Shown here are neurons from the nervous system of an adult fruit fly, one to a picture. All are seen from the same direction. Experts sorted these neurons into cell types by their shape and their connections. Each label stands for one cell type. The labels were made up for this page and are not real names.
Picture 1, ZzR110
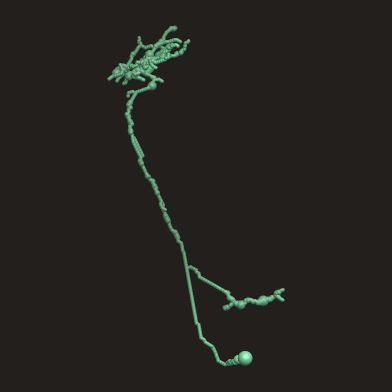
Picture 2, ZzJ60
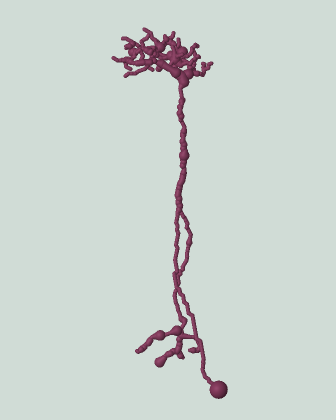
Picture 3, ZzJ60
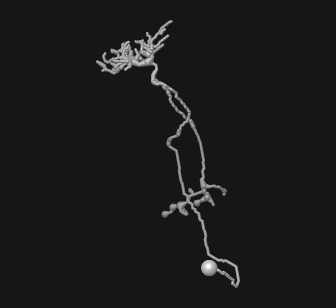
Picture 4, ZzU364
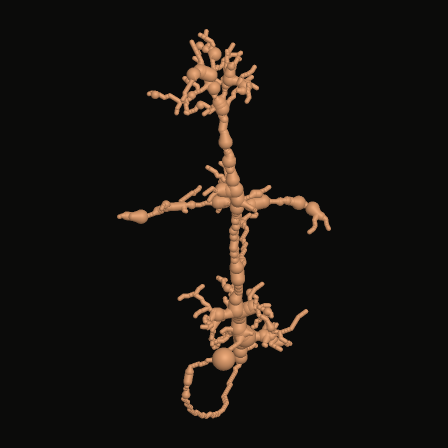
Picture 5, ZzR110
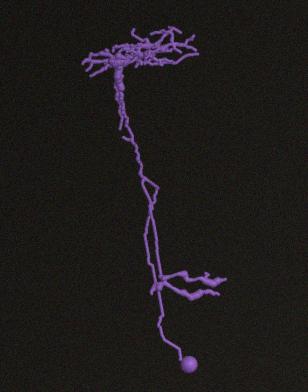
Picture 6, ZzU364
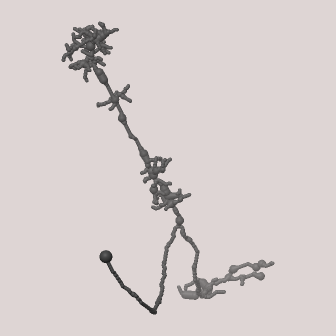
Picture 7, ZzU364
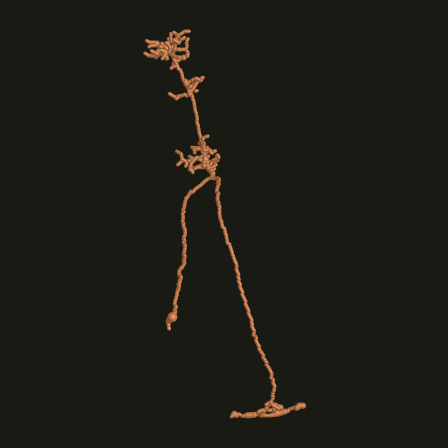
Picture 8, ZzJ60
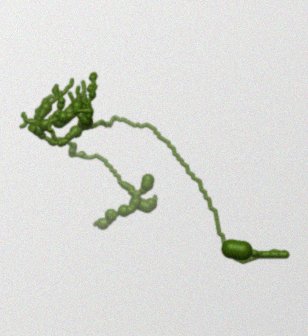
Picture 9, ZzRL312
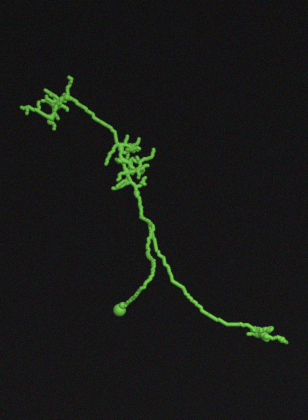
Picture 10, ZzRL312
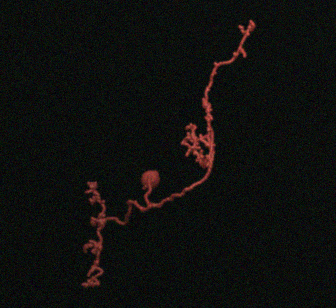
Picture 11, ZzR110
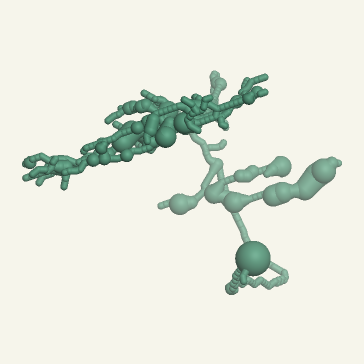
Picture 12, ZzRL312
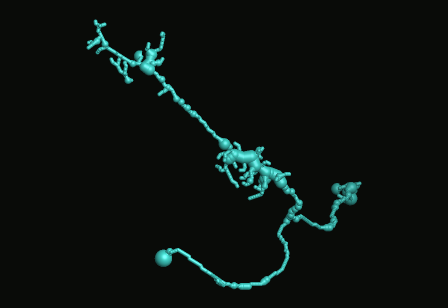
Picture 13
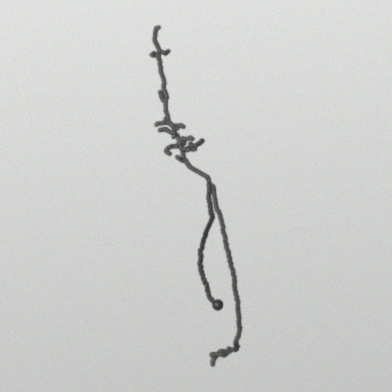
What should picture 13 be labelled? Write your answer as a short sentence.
It belongs to ZzRL312.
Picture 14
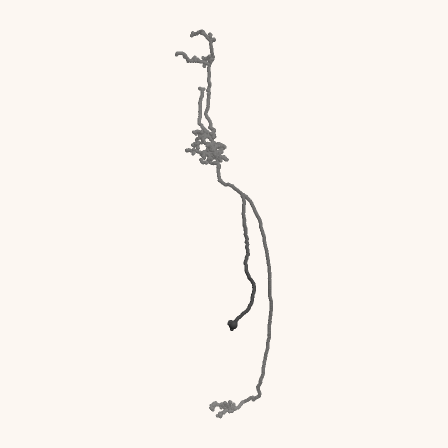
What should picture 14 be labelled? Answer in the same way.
It belongs to ZzRL312.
